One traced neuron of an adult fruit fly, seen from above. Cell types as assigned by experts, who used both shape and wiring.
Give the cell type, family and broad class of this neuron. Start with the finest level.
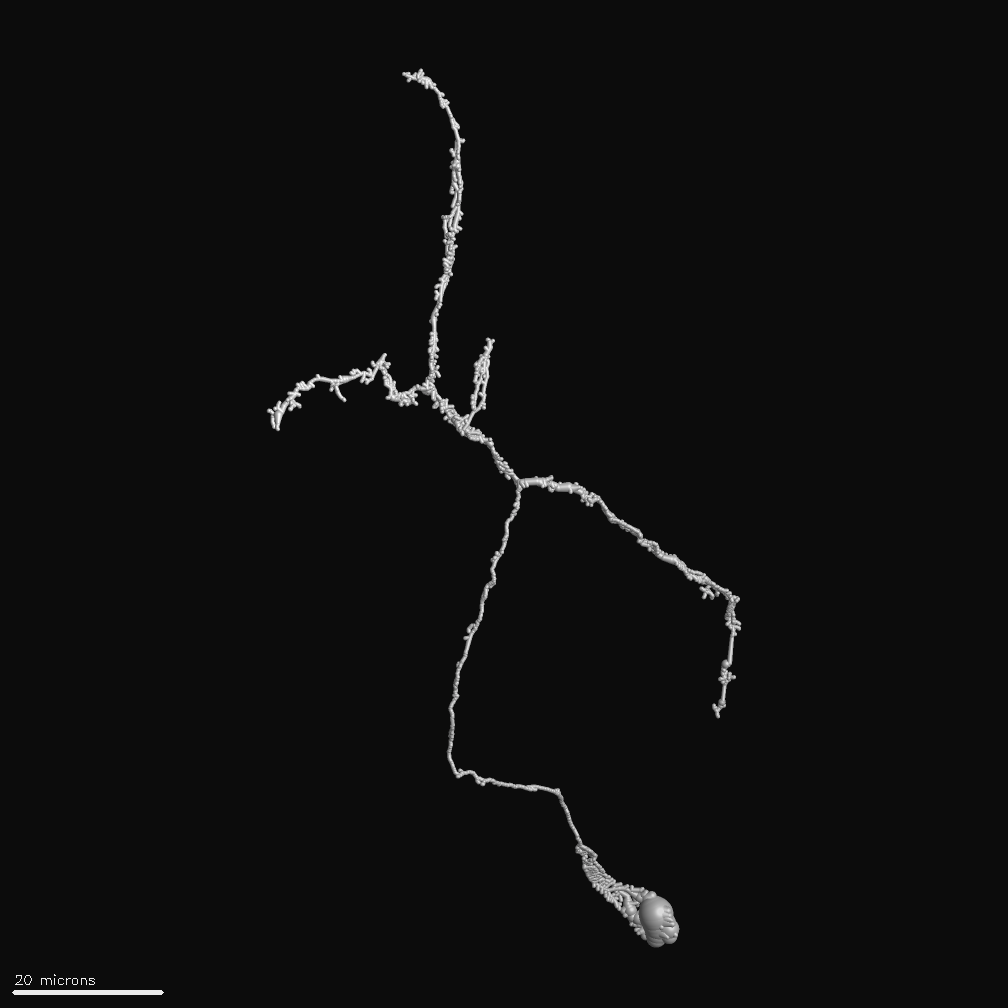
IN21A031; hemilineage 21A; nerve-cord intrinsic neuron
